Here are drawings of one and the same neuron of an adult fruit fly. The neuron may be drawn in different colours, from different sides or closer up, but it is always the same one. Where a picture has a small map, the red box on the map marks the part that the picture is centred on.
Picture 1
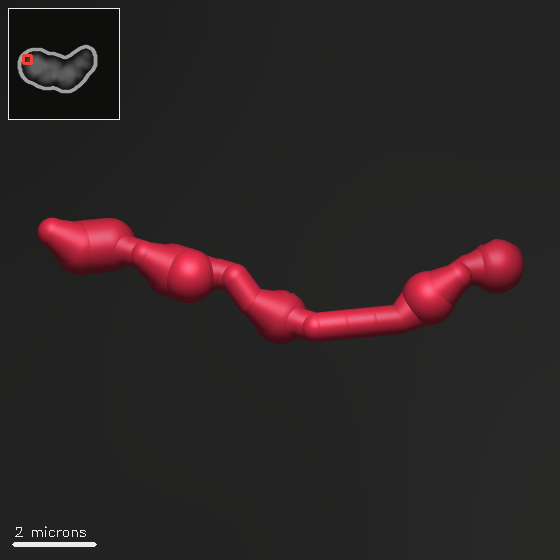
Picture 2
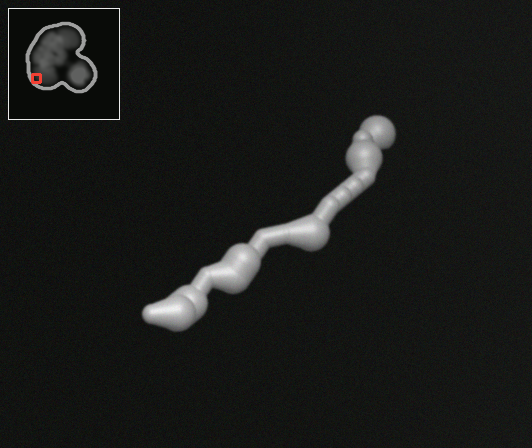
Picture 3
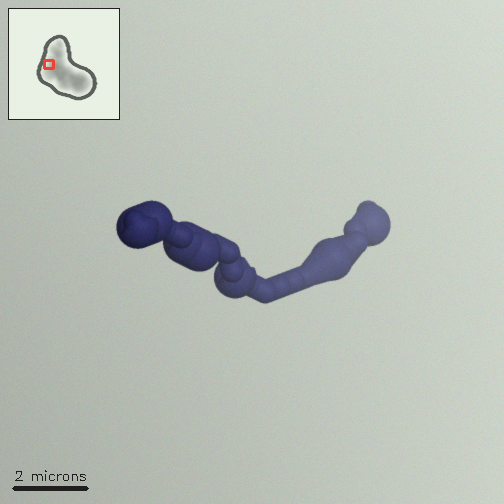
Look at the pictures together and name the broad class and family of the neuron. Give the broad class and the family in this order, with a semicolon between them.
photoreceptor or other optic-lobe sensory neuron; class visual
